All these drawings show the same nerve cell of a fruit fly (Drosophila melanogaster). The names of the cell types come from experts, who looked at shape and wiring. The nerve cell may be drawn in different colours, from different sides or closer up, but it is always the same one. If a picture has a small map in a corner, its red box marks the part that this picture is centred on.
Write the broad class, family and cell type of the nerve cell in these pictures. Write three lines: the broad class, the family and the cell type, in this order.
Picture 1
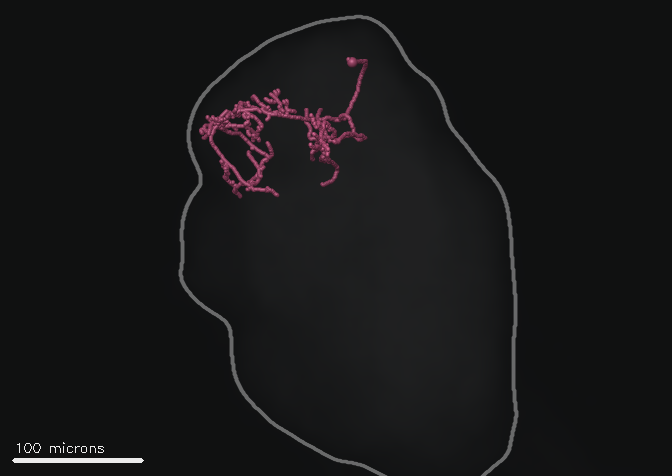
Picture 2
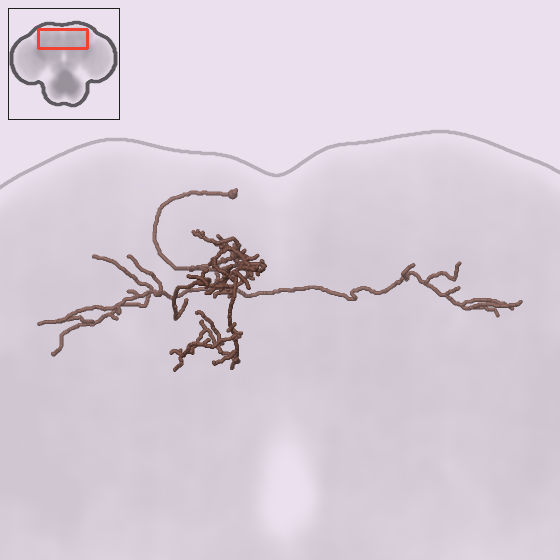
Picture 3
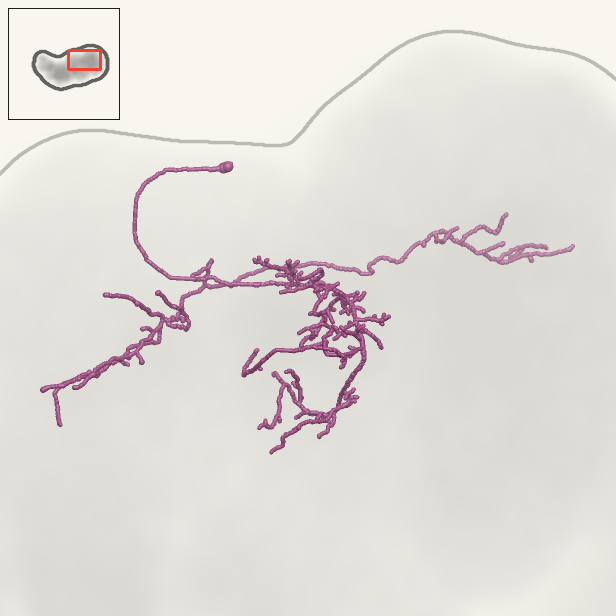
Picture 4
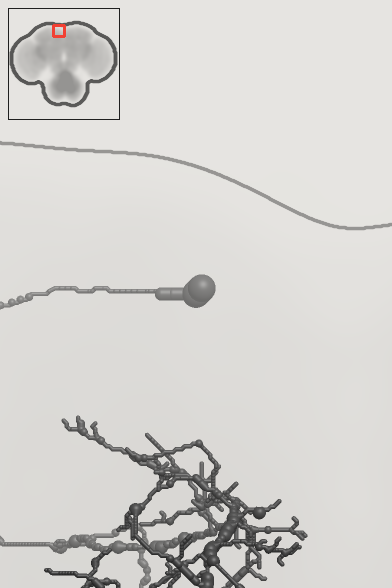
central-brain intrinsic neuron
hemilineage SMPp&v1_posterior
CRE079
